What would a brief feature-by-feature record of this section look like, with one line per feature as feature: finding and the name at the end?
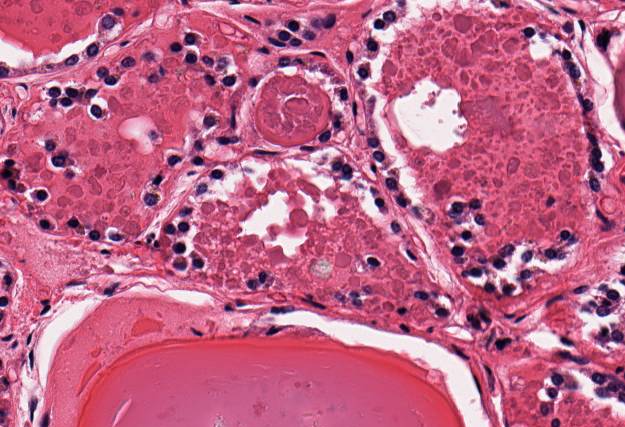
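Architecture: rounded nests divided by thin pink fibrous septa
Bottom edge: large unit filled with smooth, homogeneous, deep pink material
Nuclei: small, round, dark, crowded mainly around nest edges
Septa: thin, elongated, dark nuclei along their length
Name: thyroid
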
